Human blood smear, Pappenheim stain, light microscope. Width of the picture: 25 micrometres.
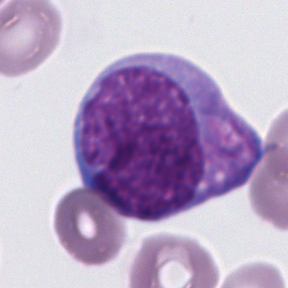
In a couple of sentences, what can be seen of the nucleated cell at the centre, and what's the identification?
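The nucleus fills most of this cell, which is about 16 micrometres across. Its chromatin is finely stippled, with no coarse dense clumps. Cytoplasm is widest to the right of the nucleus, and a few small clear spots lie within it at the lower right, next to the nucleus. This is an atypical promyelocyte.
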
